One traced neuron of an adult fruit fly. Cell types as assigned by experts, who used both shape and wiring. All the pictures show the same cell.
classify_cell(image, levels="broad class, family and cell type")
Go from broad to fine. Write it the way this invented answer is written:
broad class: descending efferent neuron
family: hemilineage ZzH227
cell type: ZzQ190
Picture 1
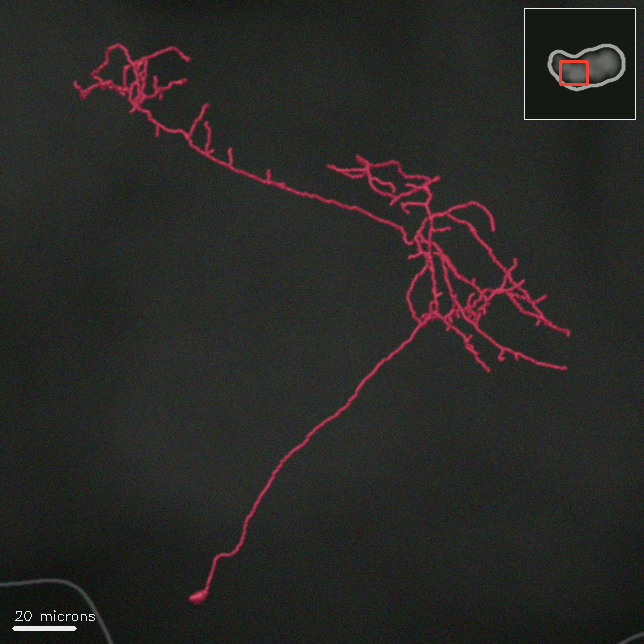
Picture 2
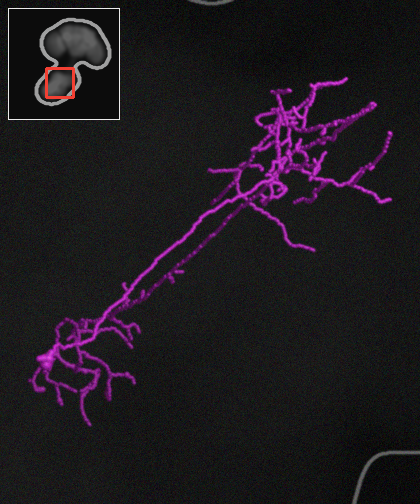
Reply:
broad class: nerve-cord intrinsic neuron
family: hemilineage 06B
cell type: IN06B082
